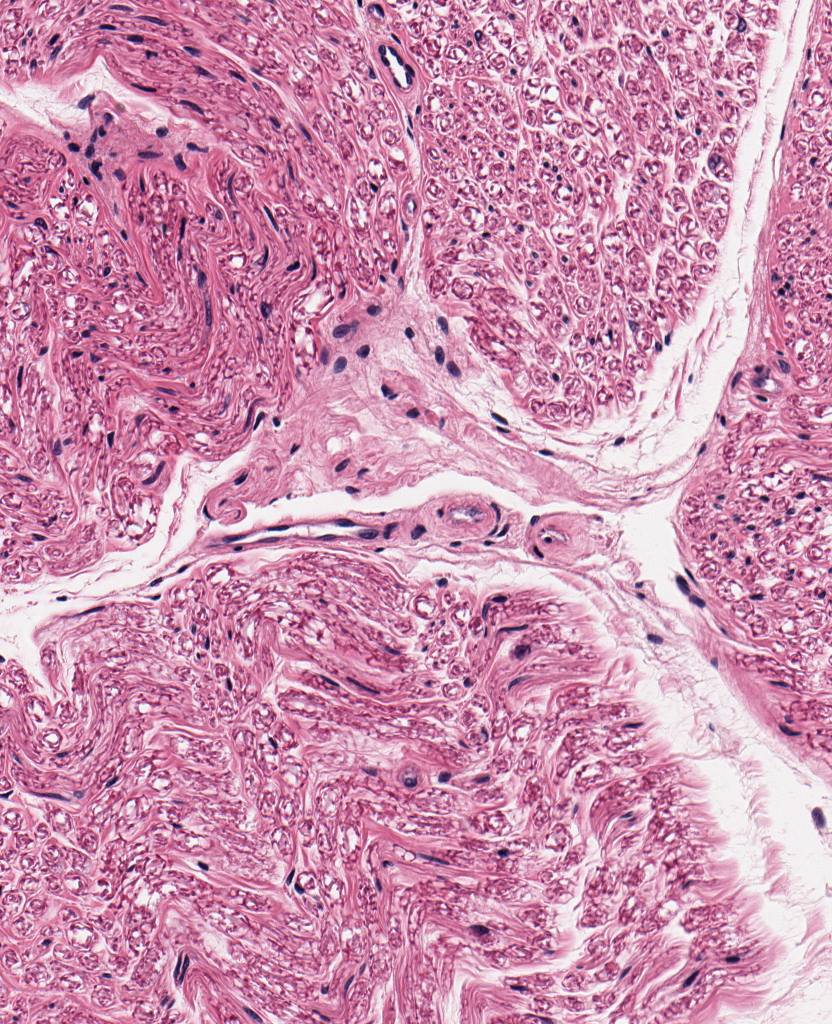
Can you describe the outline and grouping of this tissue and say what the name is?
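Upper right bundle: nerve fibres cut across appear as small round profiles, each a central dot inside a pale ring. Lower and left parts of the field: many fibres run lengthwise along a wavy, undulating course. Nuclei within the fibre bundles are sparse, dark, and elongated or spindle-shaped. Septa between bundles consist of loose pale-pink connective tissue, with flattened dark nuclei along the bundle edges. Tissue: tibial nerve.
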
